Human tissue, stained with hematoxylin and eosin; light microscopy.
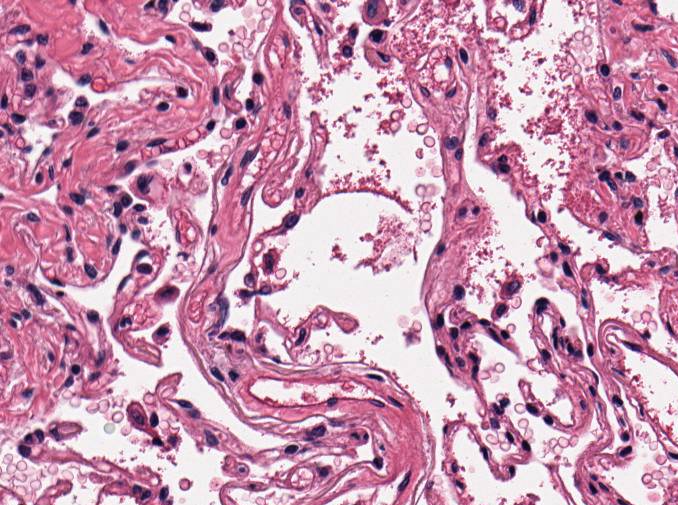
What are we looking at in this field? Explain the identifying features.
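This field shows alveolus. Thin, branching pink septa form a meshwork around large, irregular empty spaces.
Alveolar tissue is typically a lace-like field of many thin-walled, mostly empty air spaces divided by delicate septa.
Most nuclei within the septa are dark, elongated and spindle-shaped. No glands are present anywhere in the field.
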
